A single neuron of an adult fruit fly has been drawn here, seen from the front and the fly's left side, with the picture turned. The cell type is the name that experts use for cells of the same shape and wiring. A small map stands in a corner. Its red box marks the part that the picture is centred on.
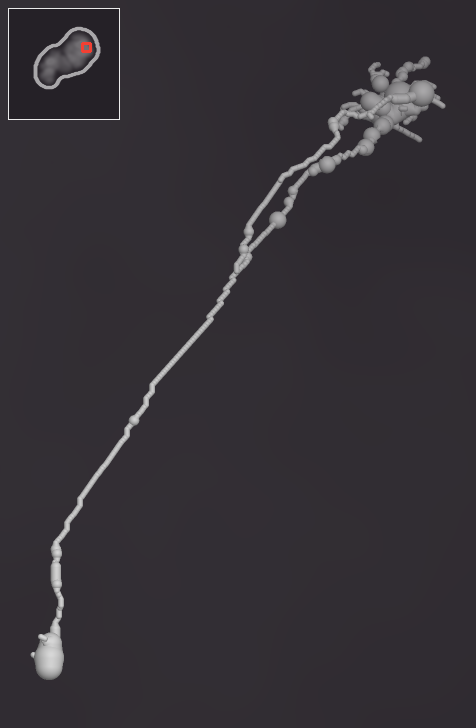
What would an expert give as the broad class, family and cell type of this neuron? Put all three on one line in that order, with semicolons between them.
central-brain intrinsic neuron; hemilineage AOTUv3_dorsal; TuBu07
